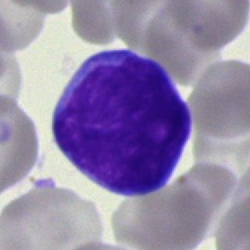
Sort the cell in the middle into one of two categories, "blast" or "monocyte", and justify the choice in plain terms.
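That's a blast, not a monocyte.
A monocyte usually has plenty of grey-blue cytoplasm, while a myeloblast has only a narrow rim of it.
Here the cytoplasm is scant, a thin rim at most and hard to tell apart from the nucleus. Beyond that, the chromatin is finely textured rather than coarsely clumped, the whole cell stains deep purple-blue, and the outline is angular, with fairly straight sides meeting at corners.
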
